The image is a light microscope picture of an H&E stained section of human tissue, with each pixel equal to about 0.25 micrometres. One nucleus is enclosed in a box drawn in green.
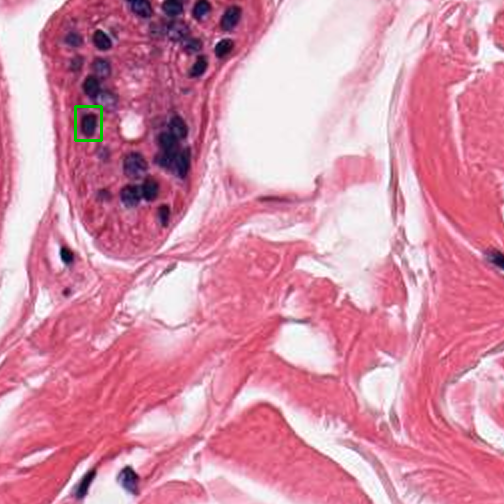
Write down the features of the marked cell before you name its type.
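The nucleus is oval and dark purple, fairly evenly stained, and about the same size as the neighbouring nuclei in the cluster. The cell lies near the outer left edge of a rounded cluster of cells, with a thin pink layer and then a pale clear space beyond it. It is one of a loose row of similar dark nuclei running along the left side of the cluster, with a small round clear space a short distance to its right. The marked nucleus belongs to a sweat gland cell.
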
